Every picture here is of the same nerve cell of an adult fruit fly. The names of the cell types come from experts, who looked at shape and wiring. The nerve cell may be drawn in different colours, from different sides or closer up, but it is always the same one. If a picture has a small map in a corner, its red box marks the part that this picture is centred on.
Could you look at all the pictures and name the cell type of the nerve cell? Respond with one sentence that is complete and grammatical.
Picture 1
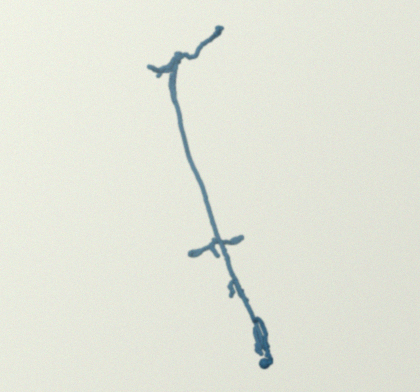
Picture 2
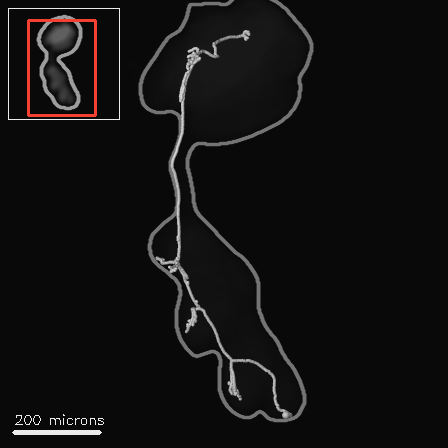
The cell type carried by this nerve cell is ANXXX296.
